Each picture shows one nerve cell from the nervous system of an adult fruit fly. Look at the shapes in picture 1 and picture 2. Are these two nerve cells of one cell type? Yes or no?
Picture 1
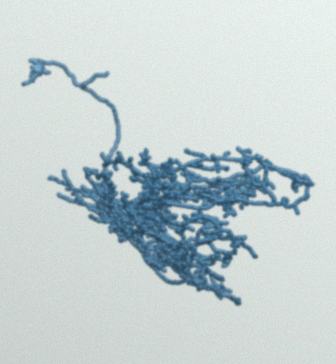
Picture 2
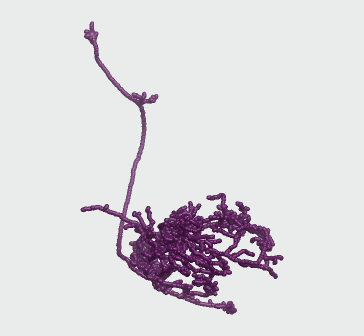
yes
